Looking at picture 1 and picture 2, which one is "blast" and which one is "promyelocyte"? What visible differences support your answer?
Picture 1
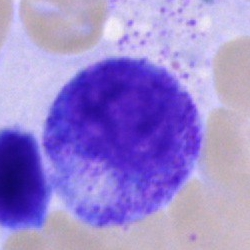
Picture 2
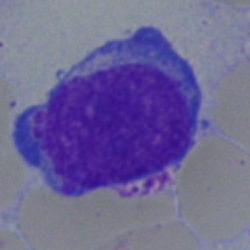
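The promyelocyte is in picture 1; picture 2 shows a blast. The promyelocyte has a roughly round outline, while the blast's outline is irregular, with rounded cytoplasmic bulges at the upper right and the left. Purple granules are scattered through the promyelocyte's cytoplasm and over its nucleus, and loose purple granules lie outside the cell toward the upper right.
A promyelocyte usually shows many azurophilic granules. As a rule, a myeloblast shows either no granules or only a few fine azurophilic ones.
The blast's cytoplasm stains deep blue and forms a rim that is widest along the upper and left sides of the nucleus.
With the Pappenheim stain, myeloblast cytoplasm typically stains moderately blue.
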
